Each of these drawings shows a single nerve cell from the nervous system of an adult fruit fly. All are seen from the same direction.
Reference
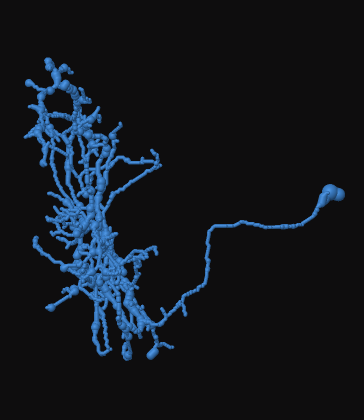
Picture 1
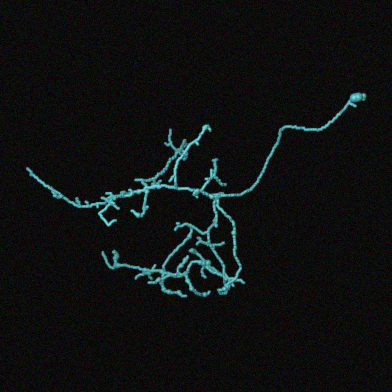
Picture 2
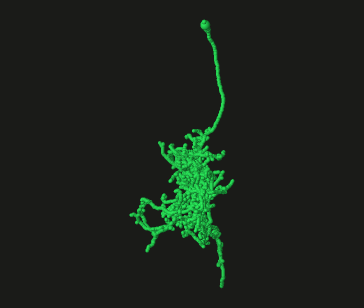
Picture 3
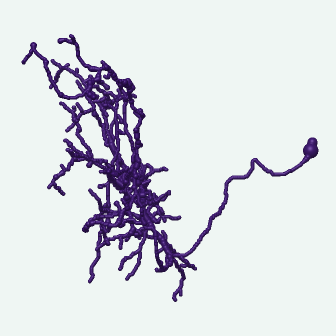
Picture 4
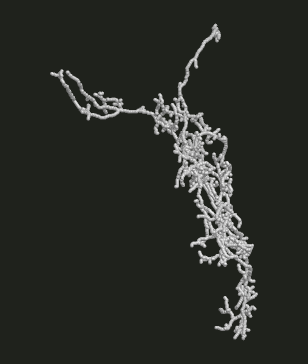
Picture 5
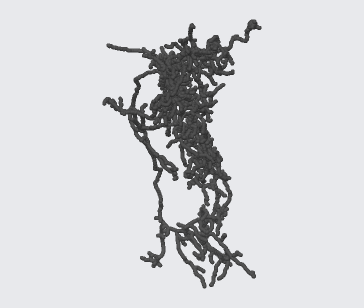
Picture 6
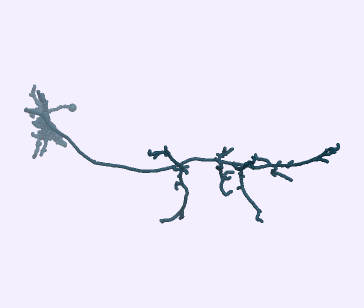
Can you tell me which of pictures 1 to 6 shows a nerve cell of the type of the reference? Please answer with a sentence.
The nerve cell in picture 3 is of the same cell type.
